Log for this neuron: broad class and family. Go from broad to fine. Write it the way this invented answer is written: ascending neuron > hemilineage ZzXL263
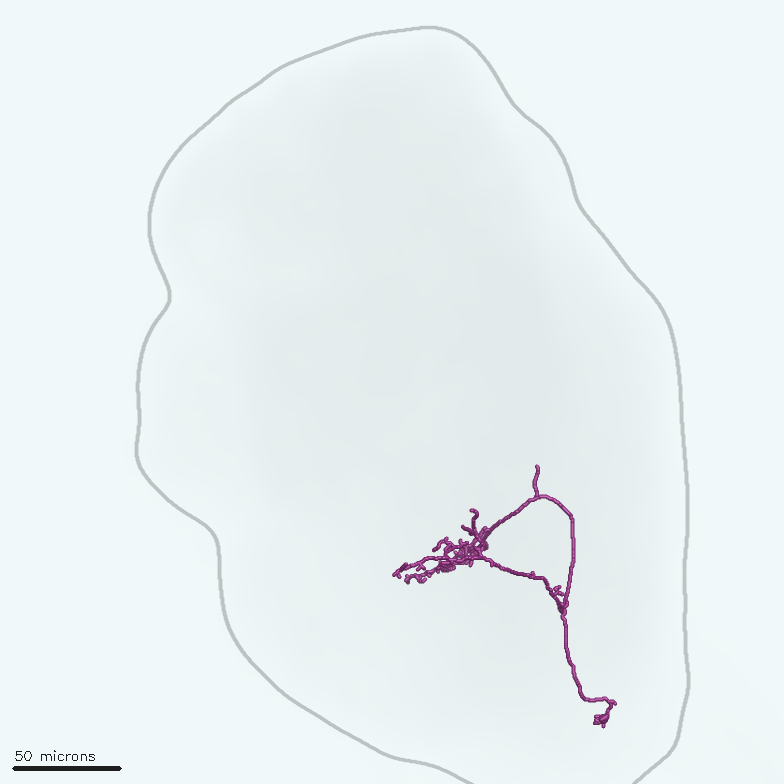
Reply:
central-brain intrinsic neuron > hemilineage LB3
